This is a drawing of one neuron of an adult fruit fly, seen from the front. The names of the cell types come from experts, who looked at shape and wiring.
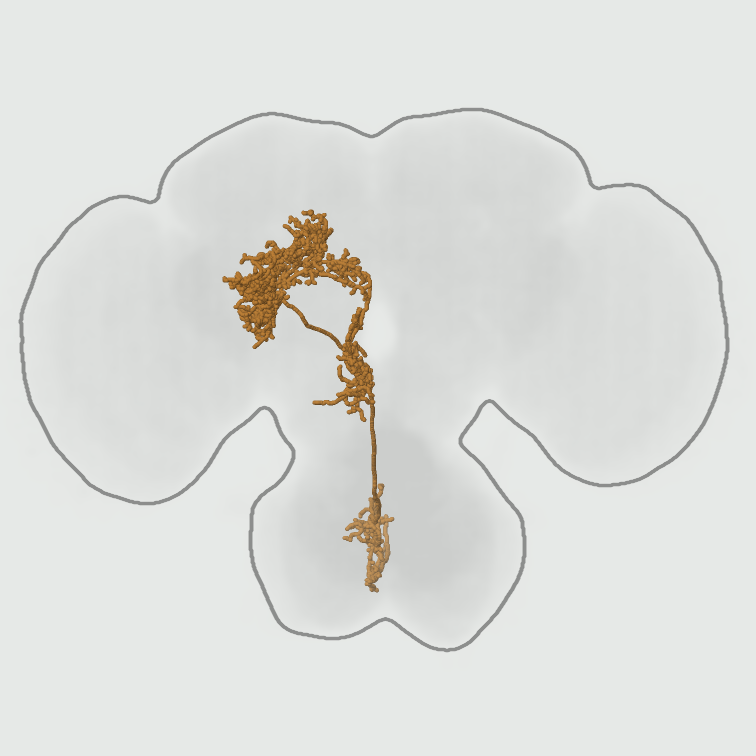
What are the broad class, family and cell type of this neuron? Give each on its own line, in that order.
descending neuron
DNp
DNp45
